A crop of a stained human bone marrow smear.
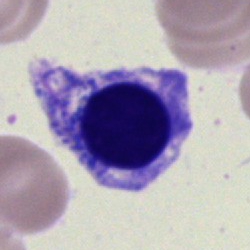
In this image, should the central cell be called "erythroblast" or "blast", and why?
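It's an erythroblast, not a blast. What settles it is the chromatin: very dark and dense, with no open pattern anywhere.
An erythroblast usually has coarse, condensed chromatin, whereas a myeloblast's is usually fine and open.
Beyond that, the outline is irregular and angular rather than round, and the cytoplasm tapers to a point toward the upper left. That cytoplasm is blue-purple, mottled with paler patches.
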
